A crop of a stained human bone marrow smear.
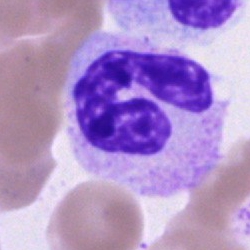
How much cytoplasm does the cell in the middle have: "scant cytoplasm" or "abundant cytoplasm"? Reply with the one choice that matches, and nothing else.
Abundant cytoplasm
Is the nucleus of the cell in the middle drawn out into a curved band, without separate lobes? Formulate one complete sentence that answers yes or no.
Yes, what the nucleus forms is a curved band, not a set of separate lobes.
